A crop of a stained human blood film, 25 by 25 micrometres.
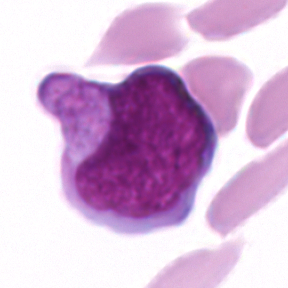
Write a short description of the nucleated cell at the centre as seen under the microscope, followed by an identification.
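The nucleus occupies most of the cell and has a bumpy, irregular outline marked by several shallow indentations. At the upper left, a bulge paler than the nucleus is lilac with a fine speckled texture. No vacuoles are visible in the cytoplasm. This is an atypical promyelocyte.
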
